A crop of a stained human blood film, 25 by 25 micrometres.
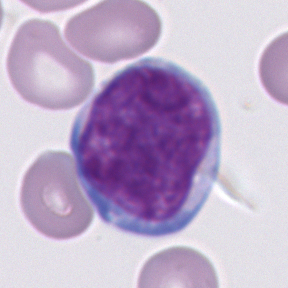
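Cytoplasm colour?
Blue, with a pale, nearly colourless patch beside the nucleus at its lower right.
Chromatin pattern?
Finely mottled purple, not dense coarse blocks.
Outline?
Smooth and rounded.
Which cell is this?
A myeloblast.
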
